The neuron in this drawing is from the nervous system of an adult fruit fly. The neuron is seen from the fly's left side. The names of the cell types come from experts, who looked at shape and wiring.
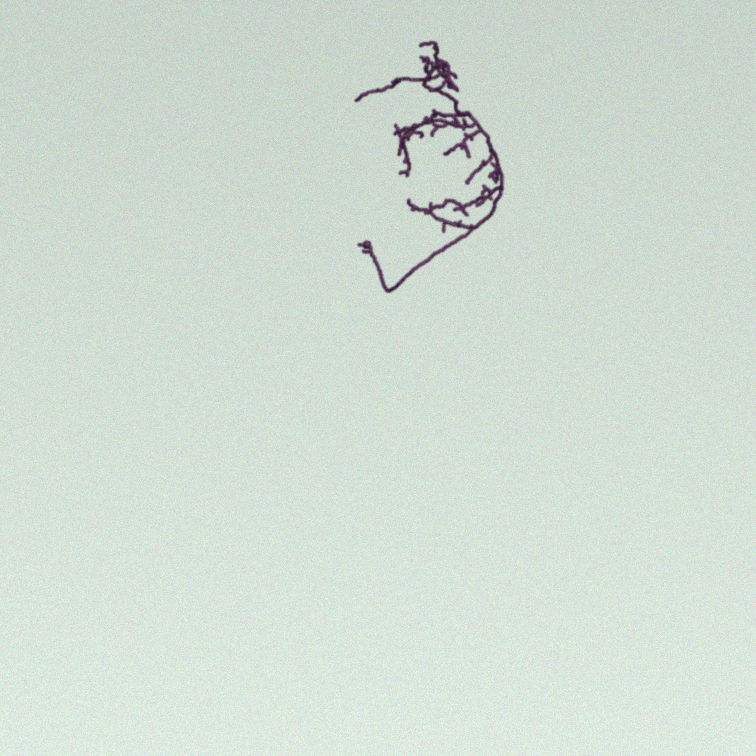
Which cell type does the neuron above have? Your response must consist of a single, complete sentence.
Among cell types, the one for this neuron is CB2467.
